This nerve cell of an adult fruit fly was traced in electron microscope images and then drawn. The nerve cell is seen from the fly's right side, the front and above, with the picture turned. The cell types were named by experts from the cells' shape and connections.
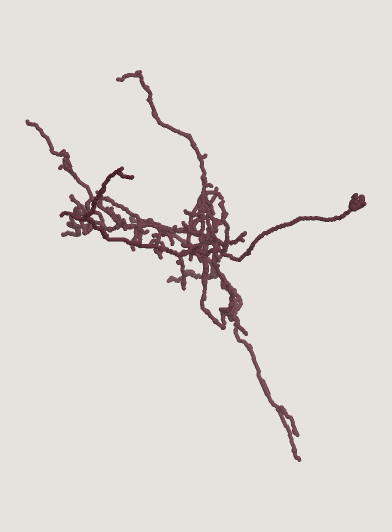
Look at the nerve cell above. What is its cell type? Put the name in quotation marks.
"CL161_b"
